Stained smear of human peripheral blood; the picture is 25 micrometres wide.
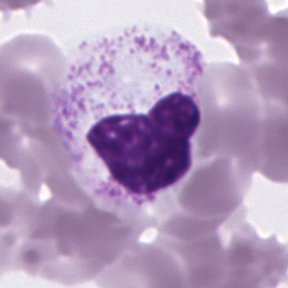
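Segmented neutrophil, the nucleated cell at the centre of a stained smear of human peripheral blood under the light microscope. Its two-lobed nucleus lies in the lower right part of the cell, with the smaller lobe at the upper right. Purple-violet granules lie in the cytoplasm and do not cover the nucleus.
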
